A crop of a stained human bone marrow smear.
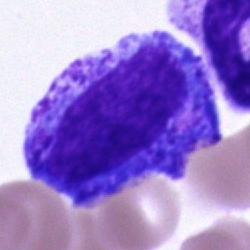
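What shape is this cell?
It is oval, with its long axis running from lower left to upper right.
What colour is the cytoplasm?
Blue, and it holds many small pale spots that give it a foamy look.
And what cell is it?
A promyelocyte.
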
